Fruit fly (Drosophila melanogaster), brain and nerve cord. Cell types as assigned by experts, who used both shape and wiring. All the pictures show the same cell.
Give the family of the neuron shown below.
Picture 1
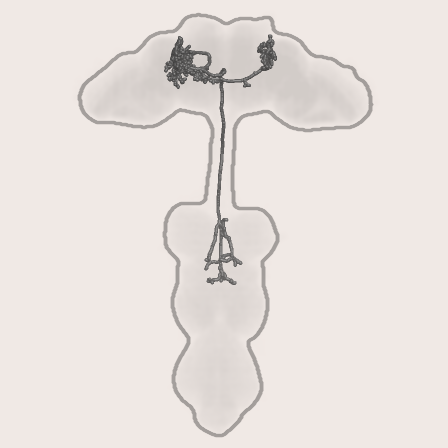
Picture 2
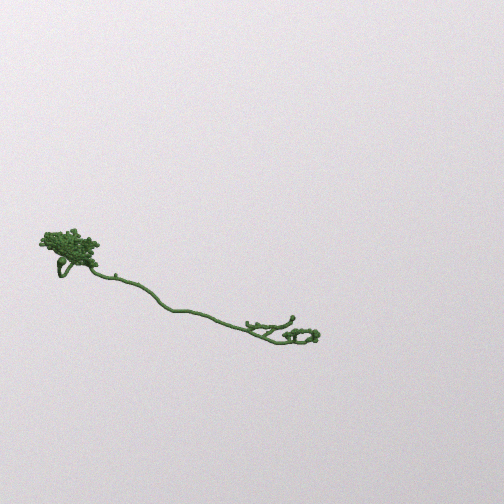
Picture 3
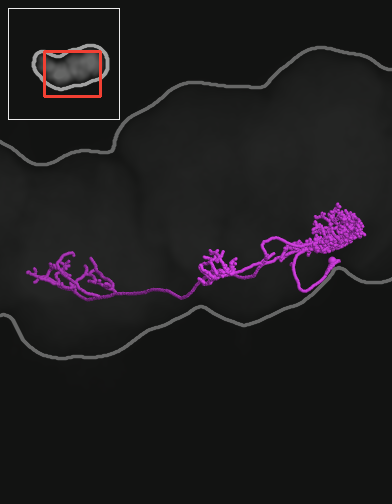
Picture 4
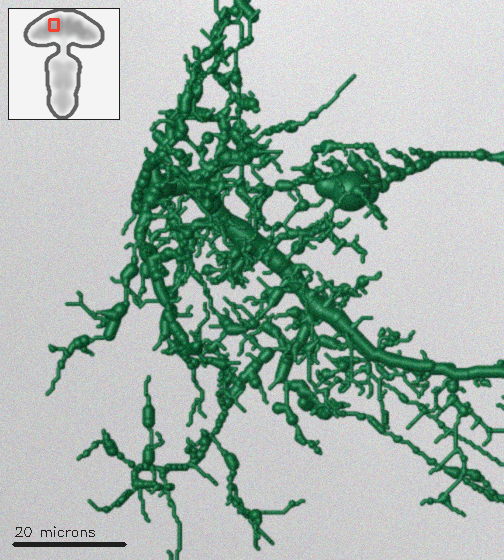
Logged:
hemilineage MD3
